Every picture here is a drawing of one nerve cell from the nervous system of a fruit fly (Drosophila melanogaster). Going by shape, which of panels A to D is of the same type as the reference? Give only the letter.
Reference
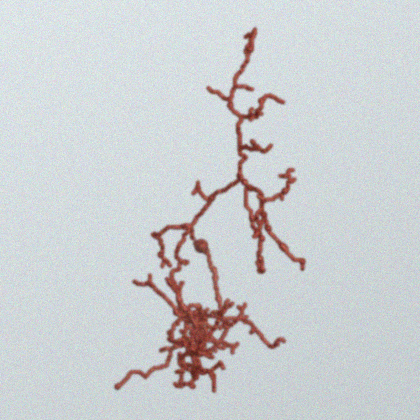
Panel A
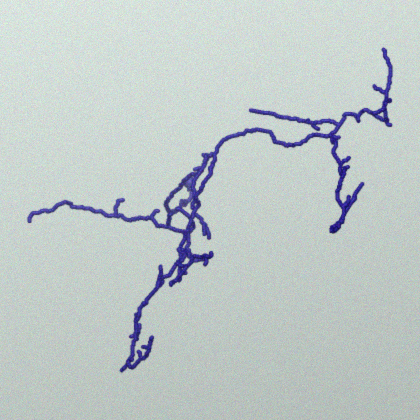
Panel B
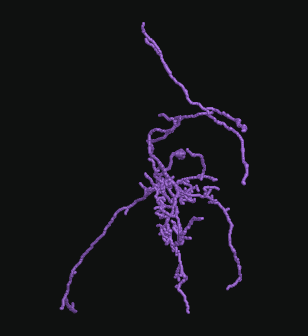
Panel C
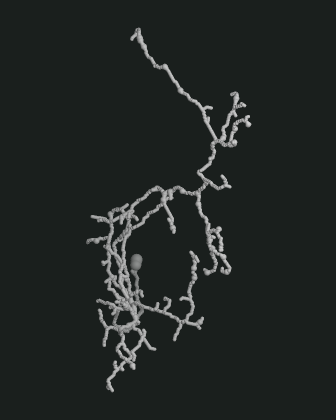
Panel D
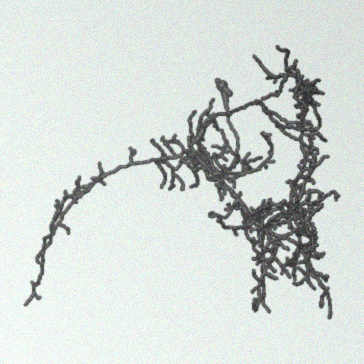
C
